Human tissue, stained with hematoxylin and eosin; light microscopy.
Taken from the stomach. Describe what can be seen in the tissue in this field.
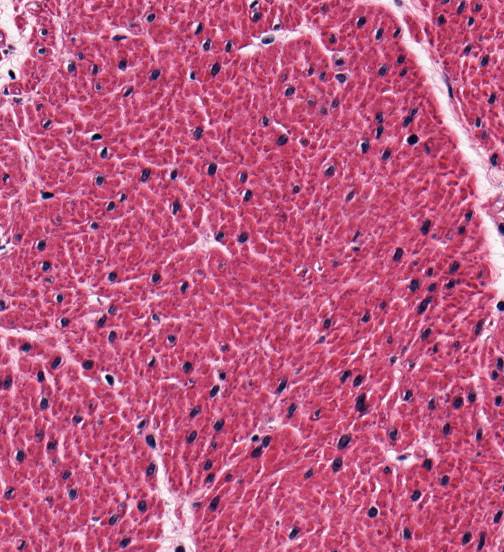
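Let me see: the nuclei are dark, round to oval, and each sits singly in the middle of its profile. Running diagonally down the upper right edge there's a wider pale band of loose connective tissue. No glands, epithelium or open lumens anywhere, then. And not a fat cell in the field.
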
